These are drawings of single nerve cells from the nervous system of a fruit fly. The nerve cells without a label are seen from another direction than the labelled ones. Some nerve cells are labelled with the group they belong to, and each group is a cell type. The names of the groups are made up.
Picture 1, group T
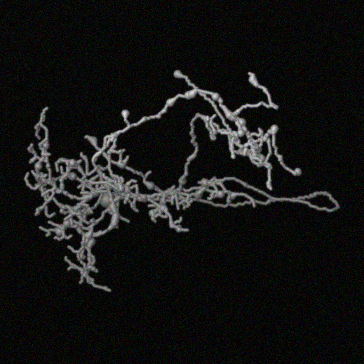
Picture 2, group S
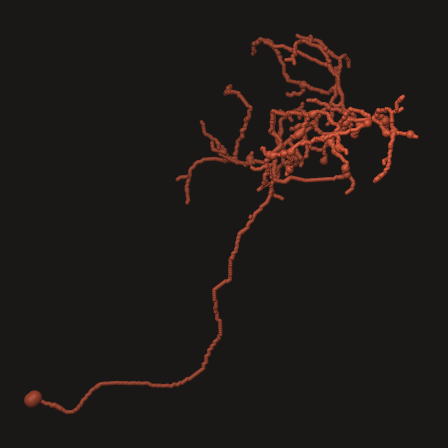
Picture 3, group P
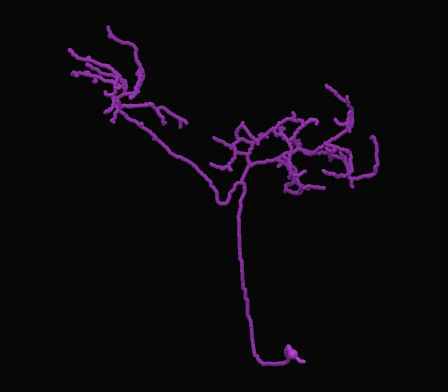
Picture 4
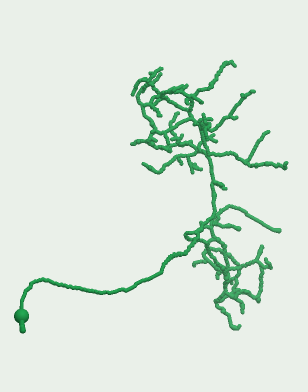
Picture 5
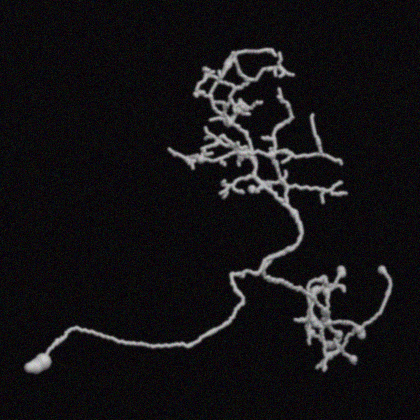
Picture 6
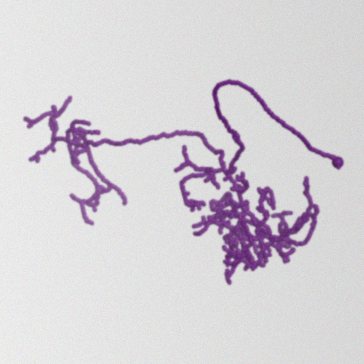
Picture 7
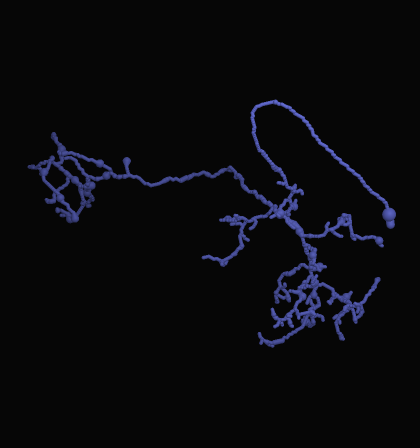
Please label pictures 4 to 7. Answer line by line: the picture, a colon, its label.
4: group P
5: group P
6: group T
7: group T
